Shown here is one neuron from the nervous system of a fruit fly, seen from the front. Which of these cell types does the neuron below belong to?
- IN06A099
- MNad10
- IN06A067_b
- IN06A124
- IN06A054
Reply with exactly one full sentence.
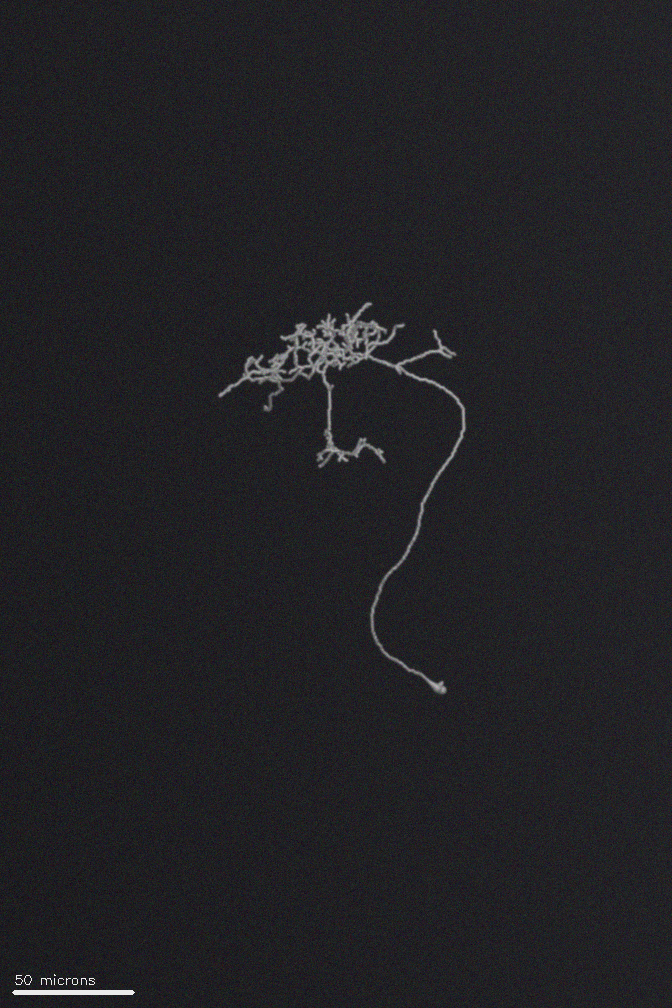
The cell type held by this neuron is IN06A054.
